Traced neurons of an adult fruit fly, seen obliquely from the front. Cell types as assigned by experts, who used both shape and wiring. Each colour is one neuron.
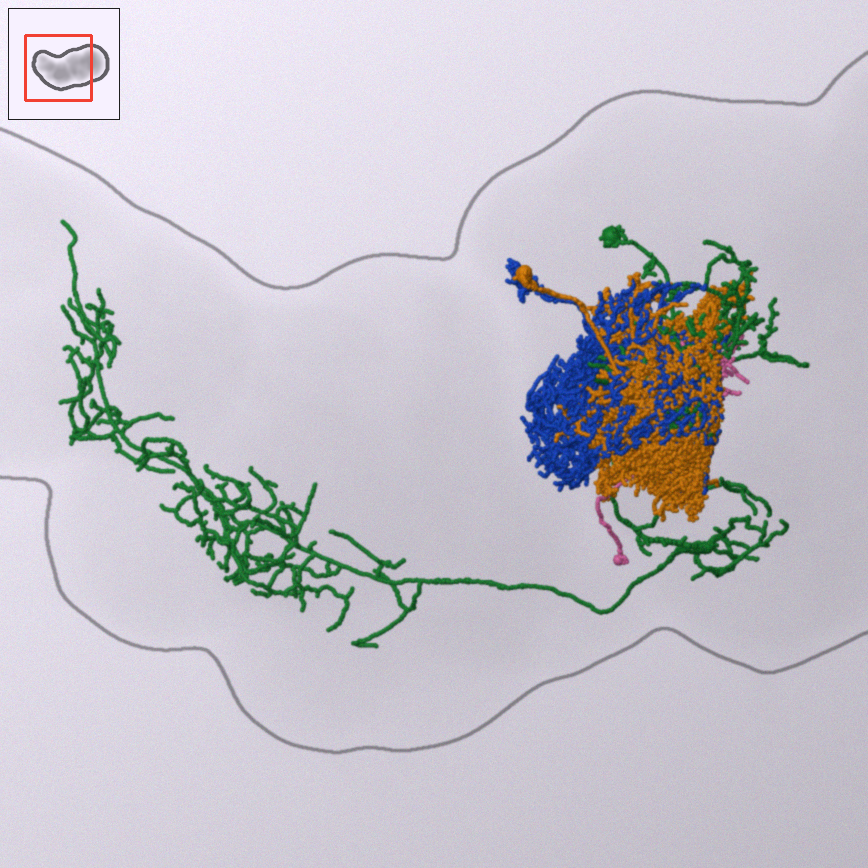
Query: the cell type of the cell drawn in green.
DNpe056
